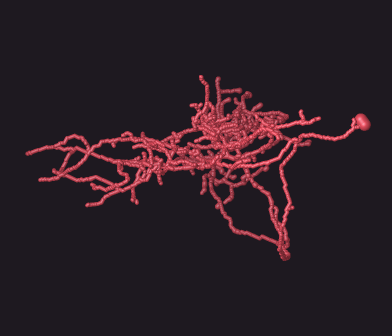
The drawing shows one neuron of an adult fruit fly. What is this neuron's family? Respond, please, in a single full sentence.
Of the families, hemilineage LHa3 is the one for this neuron.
